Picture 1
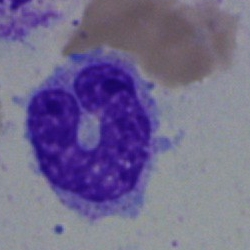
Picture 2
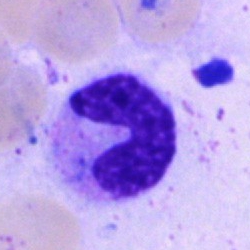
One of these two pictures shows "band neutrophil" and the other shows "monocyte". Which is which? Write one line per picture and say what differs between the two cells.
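In picture 1 we see a monocyte: No distinct granules can be seen in the cytoplasm.
In picture 2 we see a band neutrophil: Fine pinkish-violet granules are scattered through the cytoplasm, most visible in the notch of the nucleus.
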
